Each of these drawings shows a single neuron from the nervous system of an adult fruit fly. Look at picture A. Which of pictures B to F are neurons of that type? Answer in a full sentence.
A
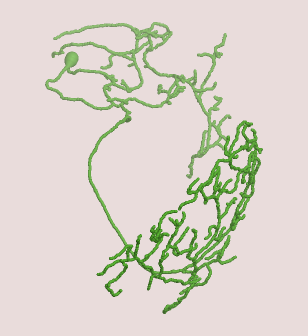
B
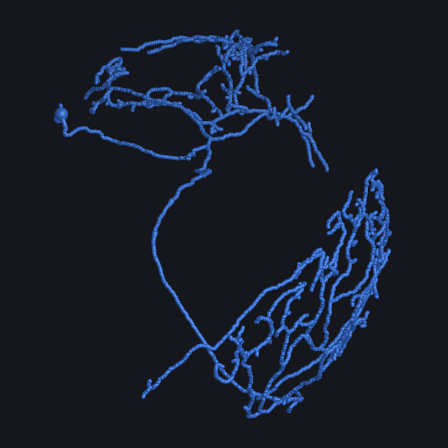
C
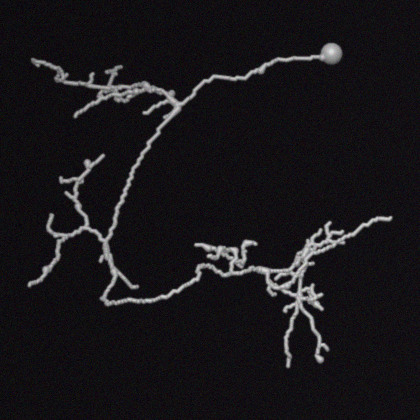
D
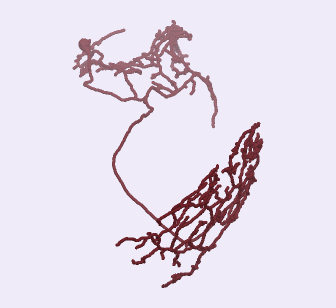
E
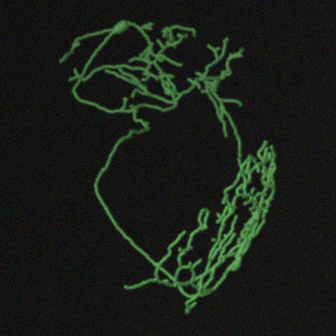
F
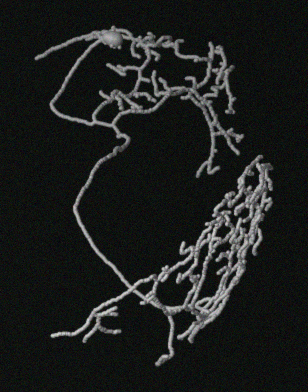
Picture B, picture D, picture E and picture F are of the same cell type.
